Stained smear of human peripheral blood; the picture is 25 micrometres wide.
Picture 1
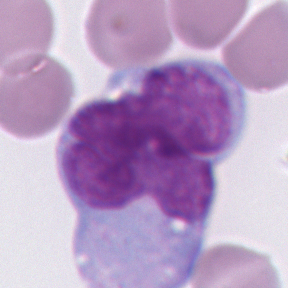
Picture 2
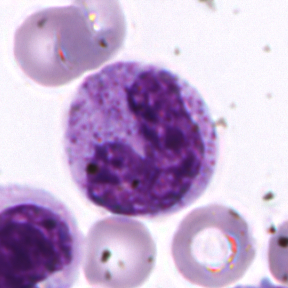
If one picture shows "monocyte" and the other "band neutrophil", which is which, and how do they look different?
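Monocyte: picture 1. Band neutrophil: picture 2. Cytoplasm colour: pale grey-blue in 1; pale lilac in 2, filling the left part of the cell.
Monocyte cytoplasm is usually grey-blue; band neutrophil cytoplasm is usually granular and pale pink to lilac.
Granules: none visible in 1; fine purple granules scattered through 2. Clear spots: a few tiny ones in the cytoplasm of 1; no vacuoles in 2.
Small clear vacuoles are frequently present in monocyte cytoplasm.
Chromatin in 2: dark purple and clumped, with paler patches between the clumps; no nucleoli.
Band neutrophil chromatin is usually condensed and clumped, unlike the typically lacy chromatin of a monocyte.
Outline: irregular in 1, with the cytoplasm bulging out at the bottom and red cells touching the upper edge; round and smooth in 2. Nucleus of 1: about 16 by 14 micrometres.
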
